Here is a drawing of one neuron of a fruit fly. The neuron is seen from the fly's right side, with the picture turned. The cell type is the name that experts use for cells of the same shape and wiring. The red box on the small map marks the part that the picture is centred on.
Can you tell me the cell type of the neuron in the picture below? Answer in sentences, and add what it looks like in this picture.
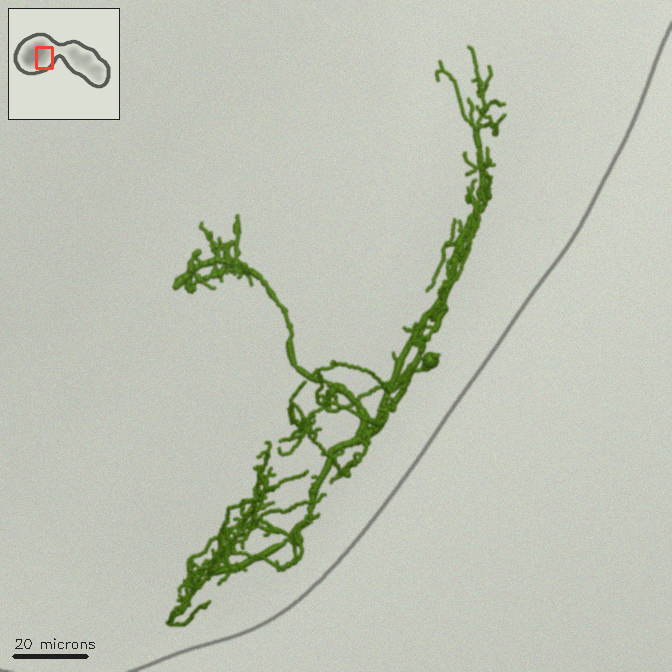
It is of cell type VS. Its broad class is visual projection neuron. From top to bottom in the picture it spans about 160 microns. In this view it is taller than it is wide.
